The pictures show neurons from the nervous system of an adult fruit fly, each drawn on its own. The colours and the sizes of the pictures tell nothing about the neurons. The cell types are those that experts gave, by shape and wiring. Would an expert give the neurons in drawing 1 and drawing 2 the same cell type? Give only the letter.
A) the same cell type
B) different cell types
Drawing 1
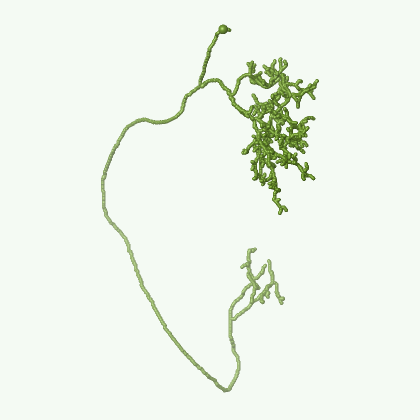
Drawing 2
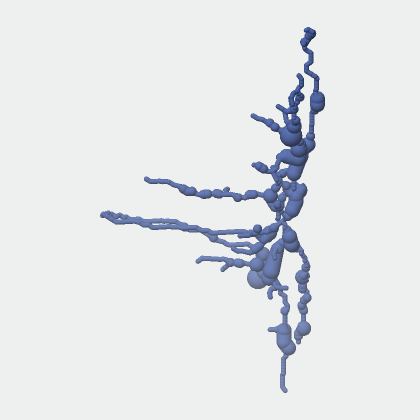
B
